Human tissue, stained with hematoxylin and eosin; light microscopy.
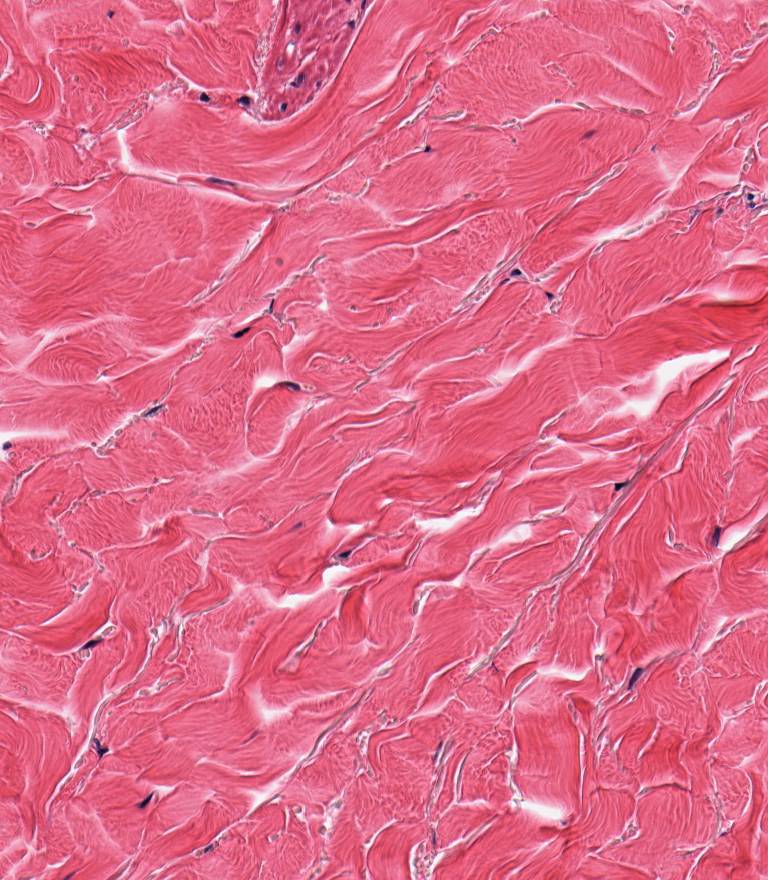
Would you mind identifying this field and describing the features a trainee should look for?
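Identification: dermis. Point one: thick, wavy, pink-staining collagen bundles fill the field from edge to edge, packed closely together.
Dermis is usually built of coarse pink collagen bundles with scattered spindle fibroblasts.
Point two: cells are sparse, with a few small, dark purple, elongated or flattened nuclei lying along bundle edges in the narrow spaces between them.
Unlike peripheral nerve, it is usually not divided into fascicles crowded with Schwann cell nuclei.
Point three: at the top edge, a little left of centre, a small structure stained more purple than the collagen holds a few nuclei.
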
